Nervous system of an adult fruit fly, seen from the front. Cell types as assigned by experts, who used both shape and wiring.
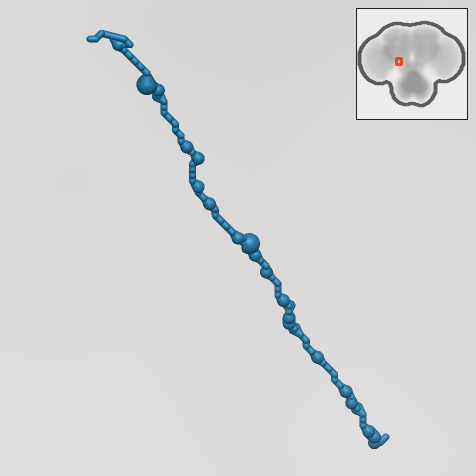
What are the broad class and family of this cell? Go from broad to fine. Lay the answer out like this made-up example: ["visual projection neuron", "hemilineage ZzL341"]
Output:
["sensory neuron entering the brain", "class mechanosensory"]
